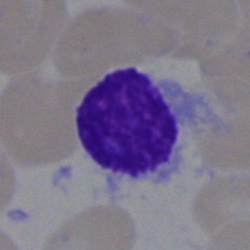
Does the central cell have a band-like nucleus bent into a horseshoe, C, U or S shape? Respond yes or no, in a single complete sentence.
No, there is a compact round or oval nucleus rather than a bent band.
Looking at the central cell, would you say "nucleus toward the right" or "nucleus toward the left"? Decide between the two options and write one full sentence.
In this cell, the nucleus is set toward the left side.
